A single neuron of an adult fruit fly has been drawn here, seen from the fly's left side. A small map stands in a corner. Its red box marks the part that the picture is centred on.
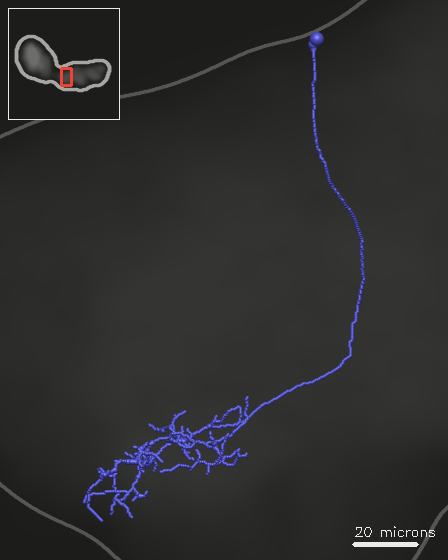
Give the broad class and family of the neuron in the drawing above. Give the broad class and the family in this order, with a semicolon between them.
nerve-cord intrinsic neuron; hemilineage 23B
